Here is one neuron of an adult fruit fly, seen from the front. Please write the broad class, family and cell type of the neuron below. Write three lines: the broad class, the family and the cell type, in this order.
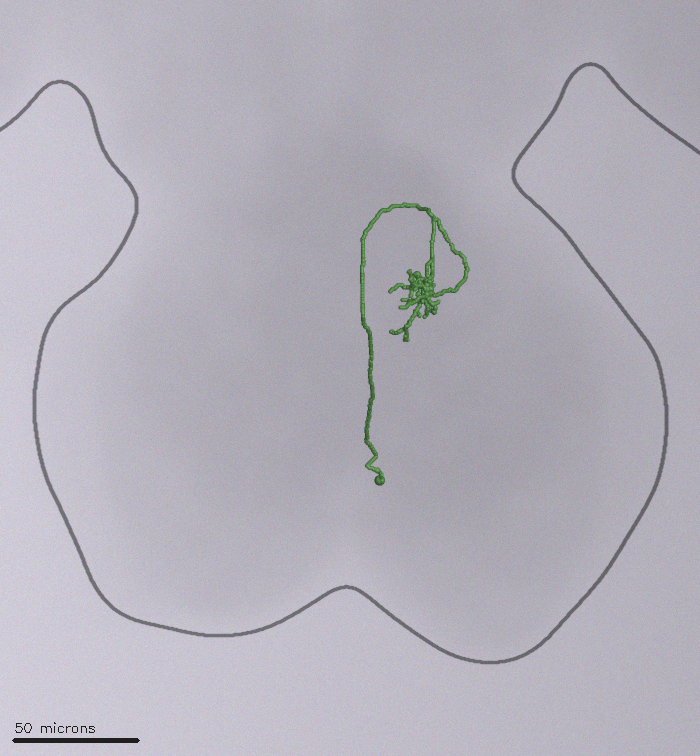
nerve-cord intrinsic neuron
hemilineage 02A
IN02A066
